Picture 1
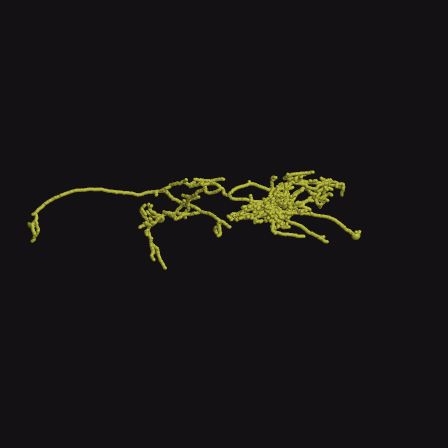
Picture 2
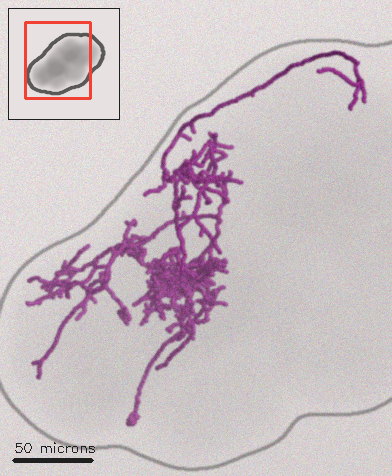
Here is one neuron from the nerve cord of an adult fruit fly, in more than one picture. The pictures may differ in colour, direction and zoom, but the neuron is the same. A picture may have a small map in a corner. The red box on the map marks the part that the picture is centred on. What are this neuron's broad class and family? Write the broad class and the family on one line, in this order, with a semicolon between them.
nerve-cord intrinsic neuron; hemilineage 06B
